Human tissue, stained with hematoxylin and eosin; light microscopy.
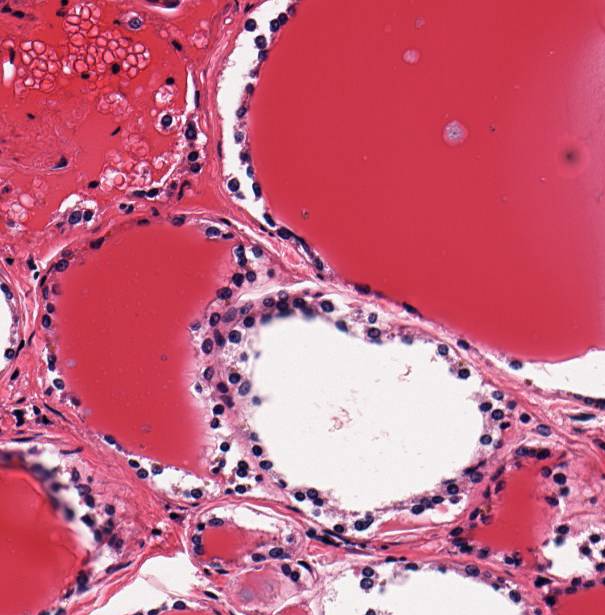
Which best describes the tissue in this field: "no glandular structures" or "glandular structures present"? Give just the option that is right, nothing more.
Glandular structures present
